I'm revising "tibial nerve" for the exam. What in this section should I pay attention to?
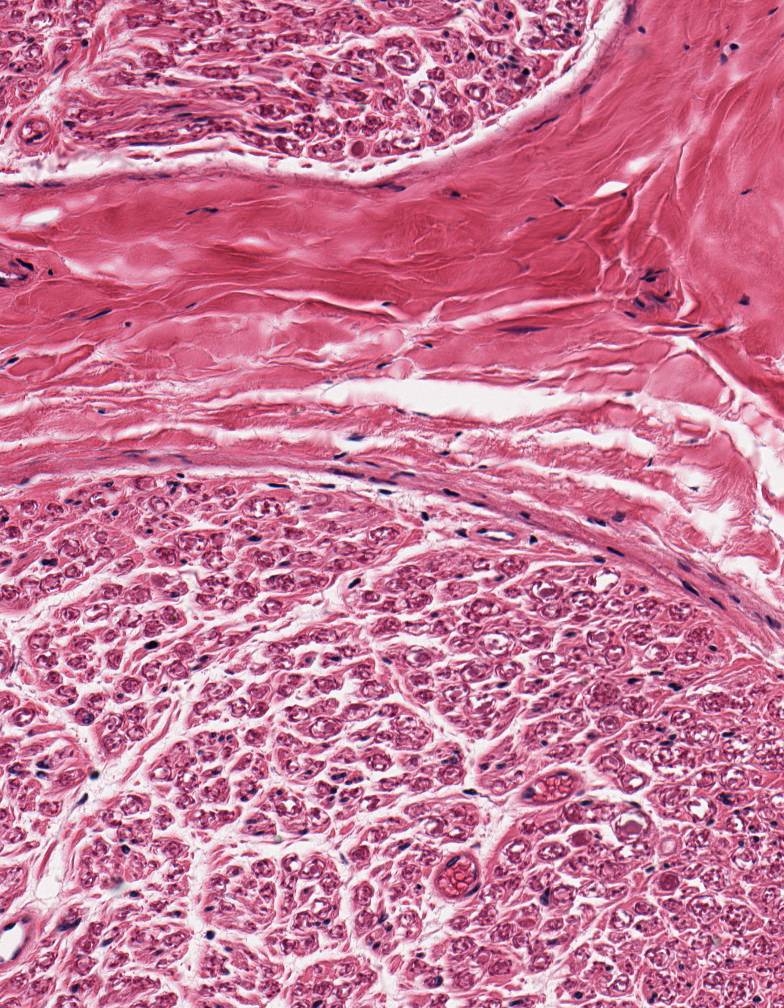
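This section is tibial nerve.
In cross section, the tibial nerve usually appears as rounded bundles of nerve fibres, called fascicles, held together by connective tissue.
That fits the field: a small rounded compartment of closely packed fibres at the top and a larger one filling the lower half, with a broad band of dense connective tissue between them.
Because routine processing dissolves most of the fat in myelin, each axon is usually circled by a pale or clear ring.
Likewise, the fibres in both compartments are cut across as small round profiles, each a central pink dot inside a paler ring. Along the upper edge of the lower compartment, a thin layer of flattened cells has elongated dark nuclei following its curved border. Nuclei inside it are sparse, small and dark, scattered among the fibres.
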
